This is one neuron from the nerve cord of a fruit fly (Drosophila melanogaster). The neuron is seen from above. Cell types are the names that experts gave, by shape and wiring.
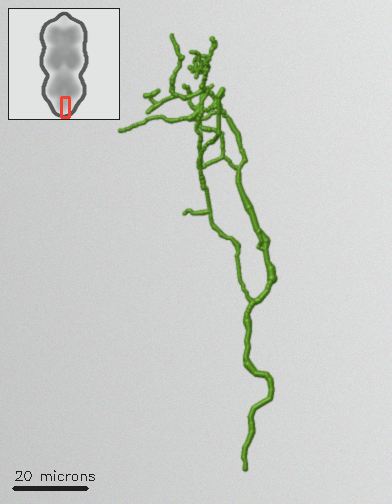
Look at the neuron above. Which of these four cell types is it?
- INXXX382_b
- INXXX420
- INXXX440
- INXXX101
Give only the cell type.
INXXX440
